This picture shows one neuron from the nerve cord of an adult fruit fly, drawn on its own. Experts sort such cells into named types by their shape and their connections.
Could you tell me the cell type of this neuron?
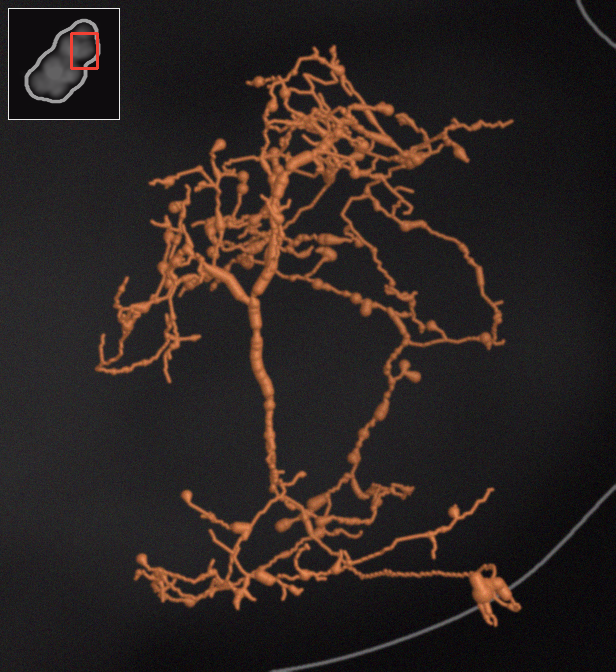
IN16B053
